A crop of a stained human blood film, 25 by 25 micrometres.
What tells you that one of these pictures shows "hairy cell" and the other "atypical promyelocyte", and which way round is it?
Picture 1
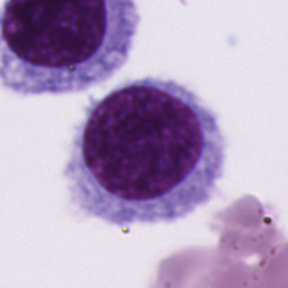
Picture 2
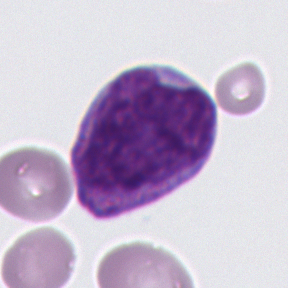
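In picture 1 you're looking at the hairy cell, and picture 2 is the atypical promyelocyte. Start with the hairy cell and follow its outer edge: it is fuzzy and ragged rather than smooth. It measures about 13 micrometres across, and its nucleus is round, about 10 micrometres across, filling about 60% of the cell's area.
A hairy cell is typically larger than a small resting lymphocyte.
Its chromatin is dark purple and evenly stippled across the whole nucleus. The cytoplasm is pale blue-violet with a mottled look, and you won't find distinct granules or clear vacuoles in it.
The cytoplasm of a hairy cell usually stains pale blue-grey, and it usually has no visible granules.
A few tiny bright refractile specks lie on the slide, one of them just below the cell. Now compare how much cytoplasm each has: in the hairy cell the nucleus covers about 60% of the area, while in the atypical promyelocyte the nucleus fills most of the cell and leaves only a narrow rim of cytoplasm. Neither cell shows vacuoles in its cytoplasm. A small red cell sits just beside the upper right edge of the atypical promyelocyte.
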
